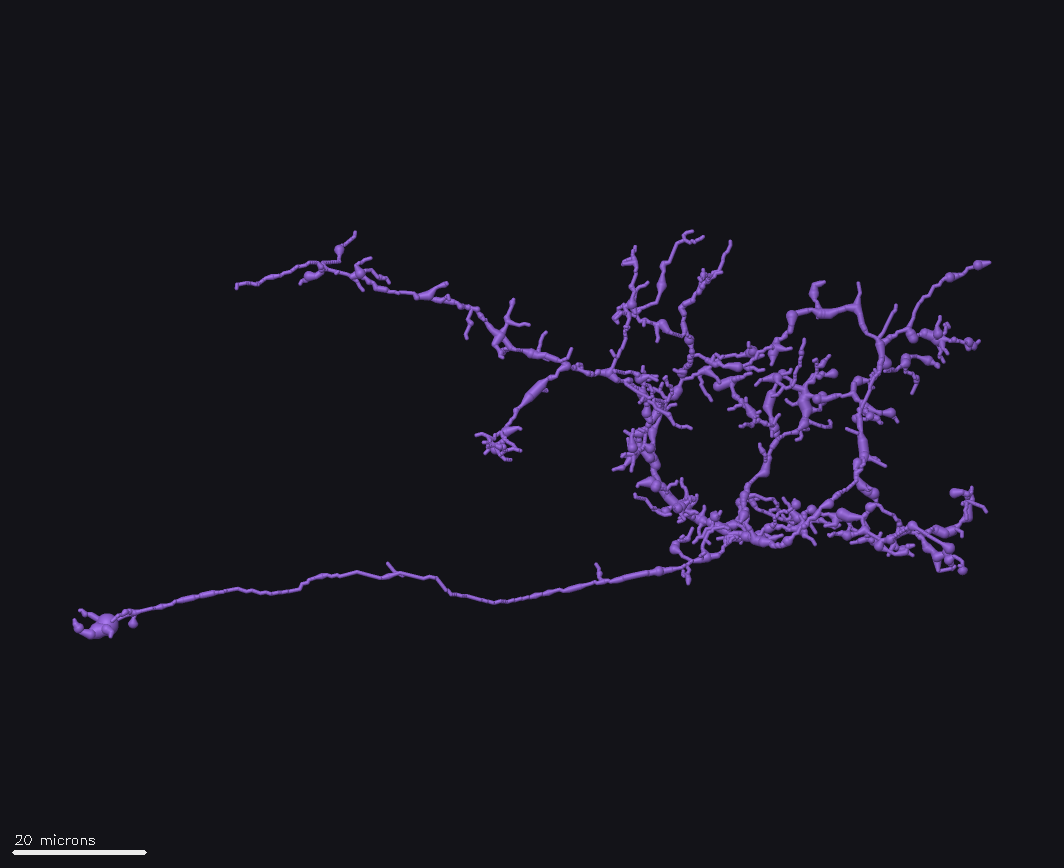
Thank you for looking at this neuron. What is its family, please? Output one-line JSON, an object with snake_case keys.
{"family": "hemilineage 13B"}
